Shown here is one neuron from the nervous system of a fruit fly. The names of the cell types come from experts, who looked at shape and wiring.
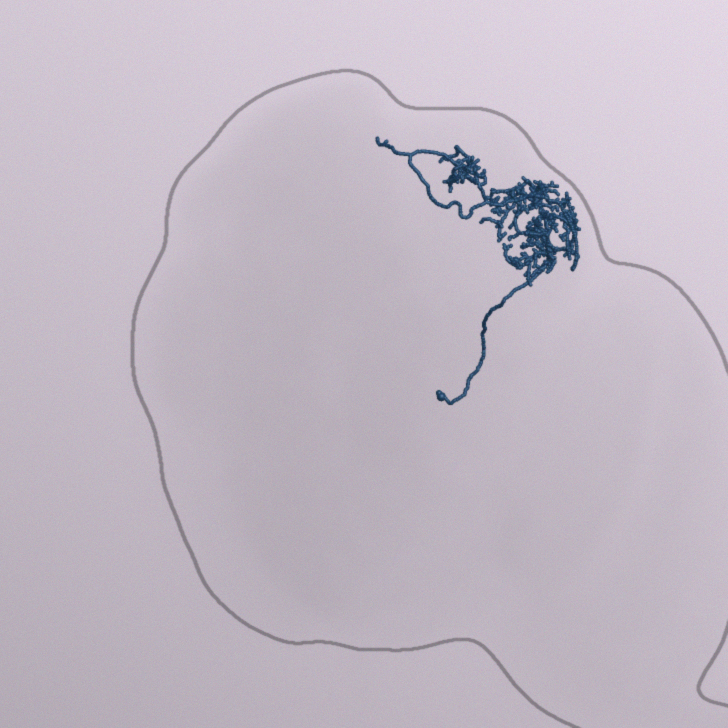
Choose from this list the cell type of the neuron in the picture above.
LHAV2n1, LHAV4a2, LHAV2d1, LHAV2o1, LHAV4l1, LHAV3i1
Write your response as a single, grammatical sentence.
The single neuron here is of type LHAV3i1.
